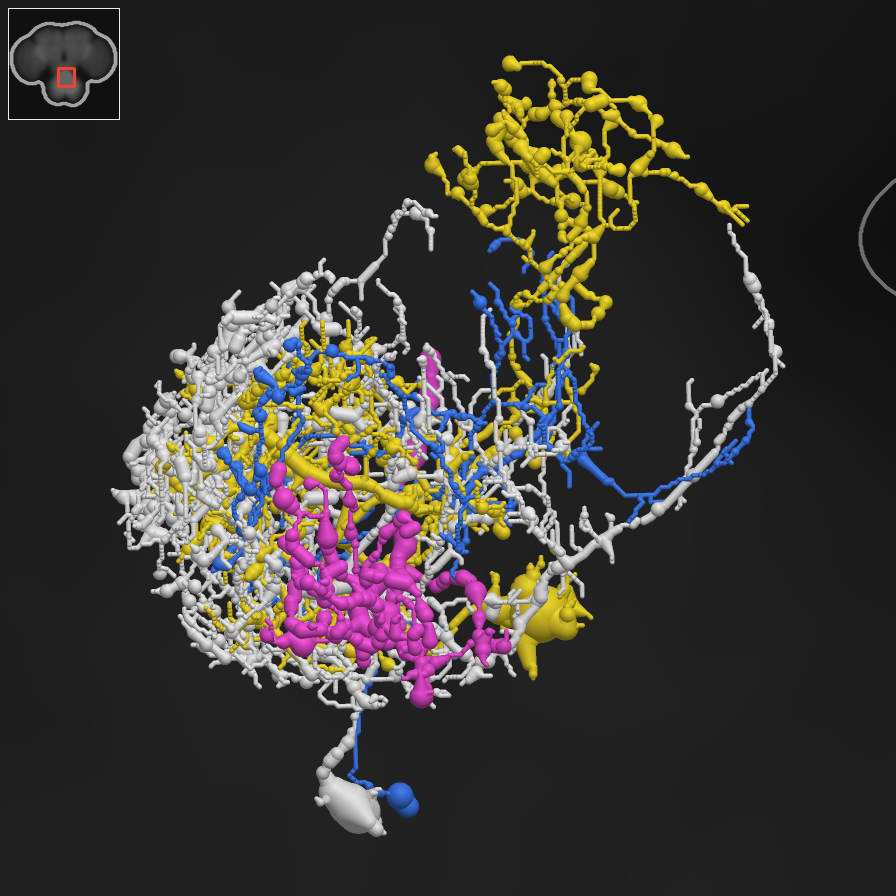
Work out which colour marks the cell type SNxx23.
magenta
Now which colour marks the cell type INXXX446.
blue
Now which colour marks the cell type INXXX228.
white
